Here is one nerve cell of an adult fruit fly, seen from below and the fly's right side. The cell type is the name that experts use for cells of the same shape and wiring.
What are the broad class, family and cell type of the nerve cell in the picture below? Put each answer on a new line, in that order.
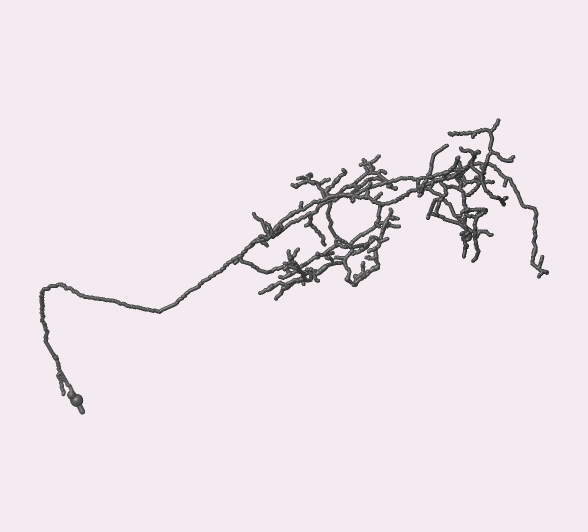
central-brain intrinsic neuron
hemilineage SLPad1_posterior
CB3391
